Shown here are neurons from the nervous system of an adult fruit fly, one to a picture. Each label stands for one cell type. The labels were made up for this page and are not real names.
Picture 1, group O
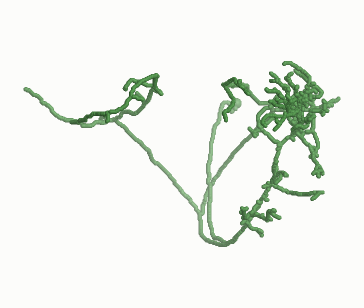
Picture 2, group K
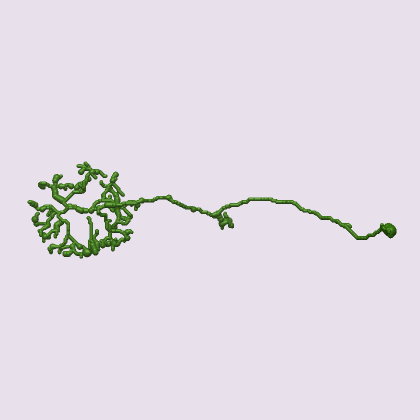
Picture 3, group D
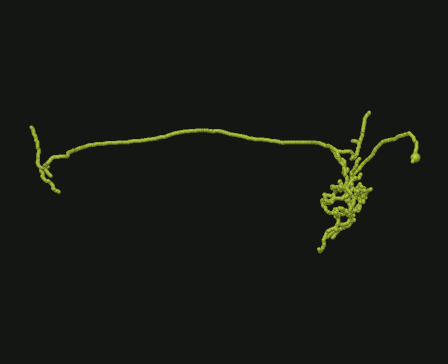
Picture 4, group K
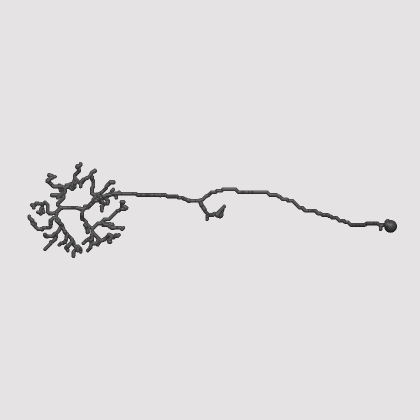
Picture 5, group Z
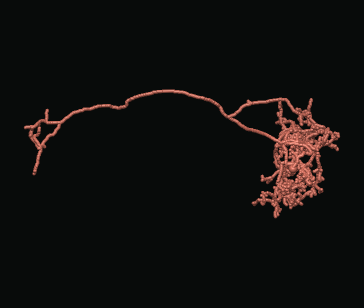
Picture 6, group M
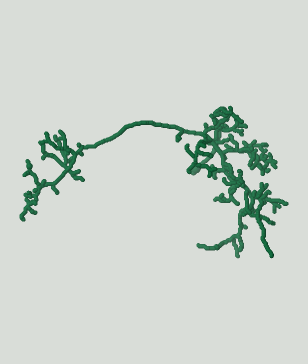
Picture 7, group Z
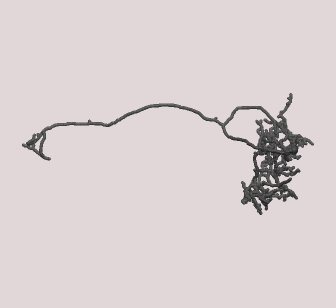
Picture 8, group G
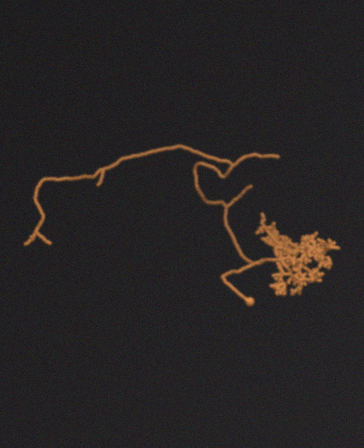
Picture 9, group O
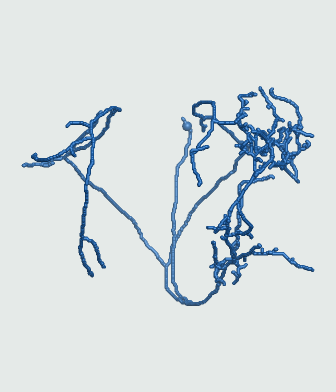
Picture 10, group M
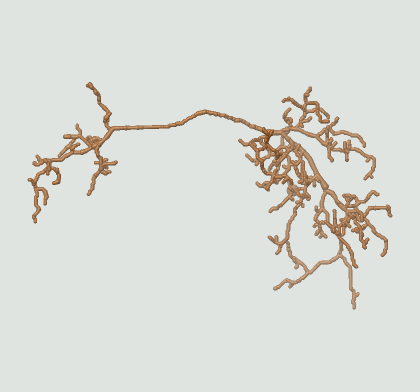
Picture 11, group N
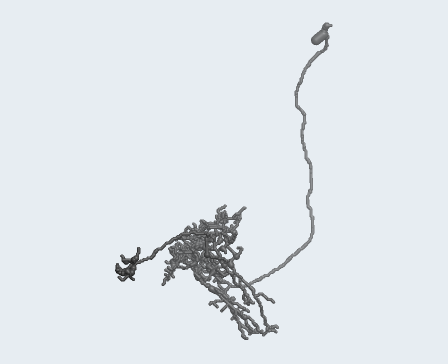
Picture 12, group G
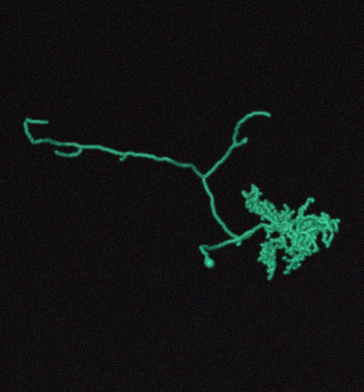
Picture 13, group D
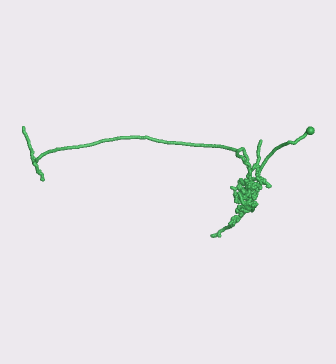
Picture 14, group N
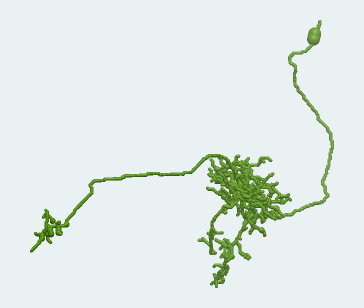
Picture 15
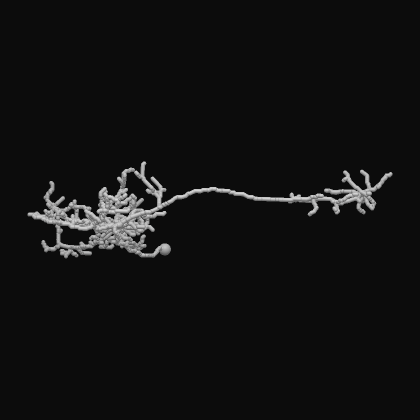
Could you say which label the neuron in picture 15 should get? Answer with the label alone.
group M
